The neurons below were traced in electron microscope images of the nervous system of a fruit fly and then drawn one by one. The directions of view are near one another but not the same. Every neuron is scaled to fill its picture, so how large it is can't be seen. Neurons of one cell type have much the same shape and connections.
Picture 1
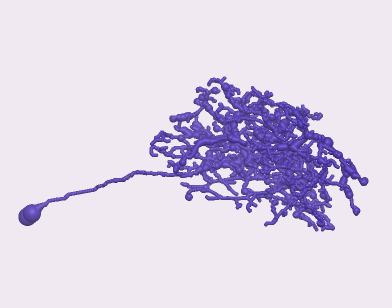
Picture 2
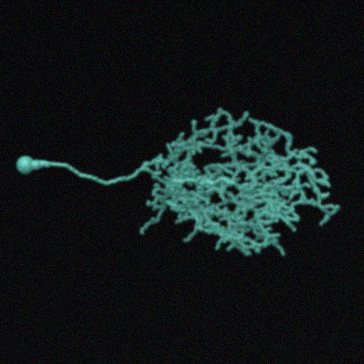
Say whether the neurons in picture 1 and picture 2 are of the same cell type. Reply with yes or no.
yes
